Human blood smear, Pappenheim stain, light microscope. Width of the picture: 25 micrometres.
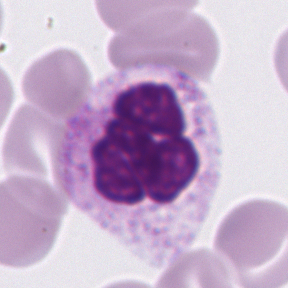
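Segmented neutrophil: a wide rim of pale pink cytoplasm surrounds the nucleus, with fine lilac granules scattered throughout and no vacuoles. No nucleoli are visible in the nucleus.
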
